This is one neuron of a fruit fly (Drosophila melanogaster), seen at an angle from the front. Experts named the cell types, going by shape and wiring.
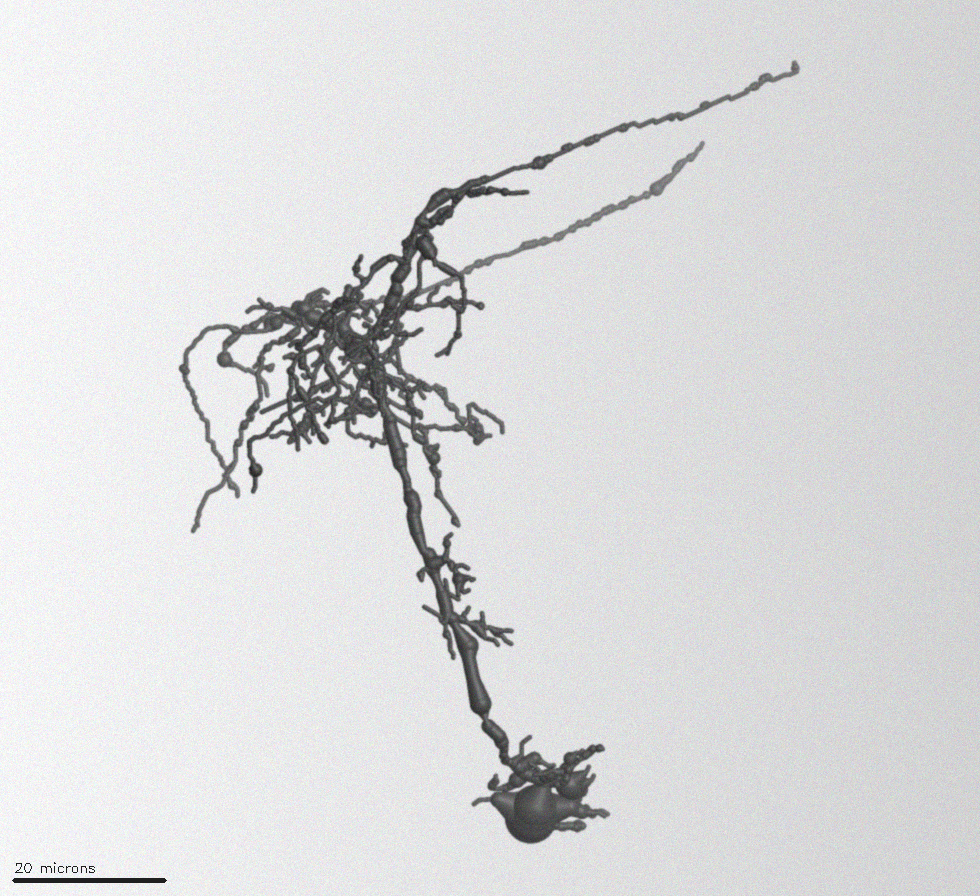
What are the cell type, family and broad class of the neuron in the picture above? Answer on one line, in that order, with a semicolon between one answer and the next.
EN00B026; hemilineage 00B; efferent neuron of the nerve cord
